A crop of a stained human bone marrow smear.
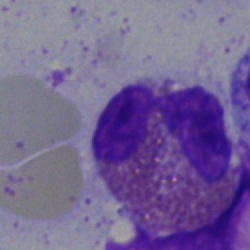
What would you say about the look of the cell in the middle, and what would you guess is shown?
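First, the nucleus: two lobes sit in the upper half, leaving the lower half to the cytoplasm. Next, the chromatin: dense, deep purple, no nucleoli seen. Then the cytoplasm: granular, dull pinkish-mauve, with small bright golden points glinting among the granules in the middle. Result: eosinophil.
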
